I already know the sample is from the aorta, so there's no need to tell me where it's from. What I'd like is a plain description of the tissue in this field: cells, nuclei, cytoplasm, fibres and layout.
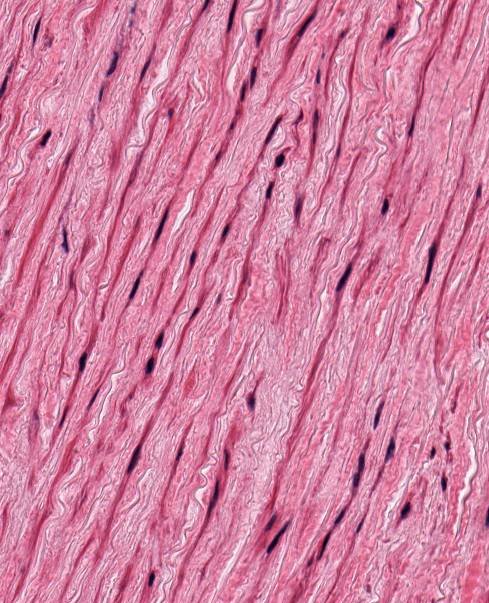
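Starting with the nuclei, they are thin, elongated and darkly stained, and their long axes lie parallel to the fibres. They are sparse, widely scattered between the fibres. Lastly, narrow white slit-like clefts separate the fibres along their length.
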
